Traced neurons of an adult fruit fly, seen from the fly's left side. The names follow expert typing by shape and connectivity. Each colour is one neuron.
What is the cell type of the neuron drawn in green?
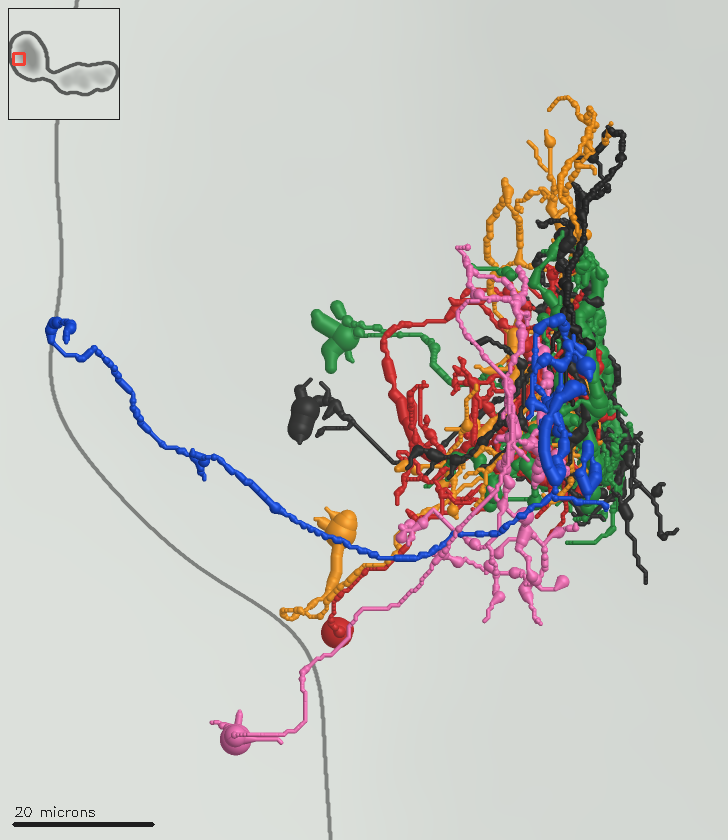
l2LN21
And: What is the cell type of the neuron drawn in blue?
TRN_VP3b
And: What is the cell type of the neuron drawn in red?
v2LN49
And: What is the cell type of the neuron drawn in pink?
CB1545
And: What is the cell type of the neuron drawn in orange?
CB1048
